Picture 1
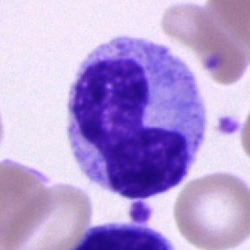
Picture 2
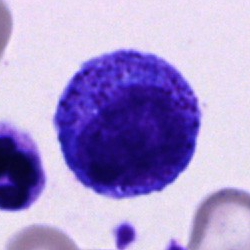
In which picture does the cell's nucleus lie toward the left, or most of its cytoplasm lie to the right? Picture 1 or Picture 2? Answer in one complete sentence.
Most of the cytoplasm lies to the right of the nucleus in picture 1.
